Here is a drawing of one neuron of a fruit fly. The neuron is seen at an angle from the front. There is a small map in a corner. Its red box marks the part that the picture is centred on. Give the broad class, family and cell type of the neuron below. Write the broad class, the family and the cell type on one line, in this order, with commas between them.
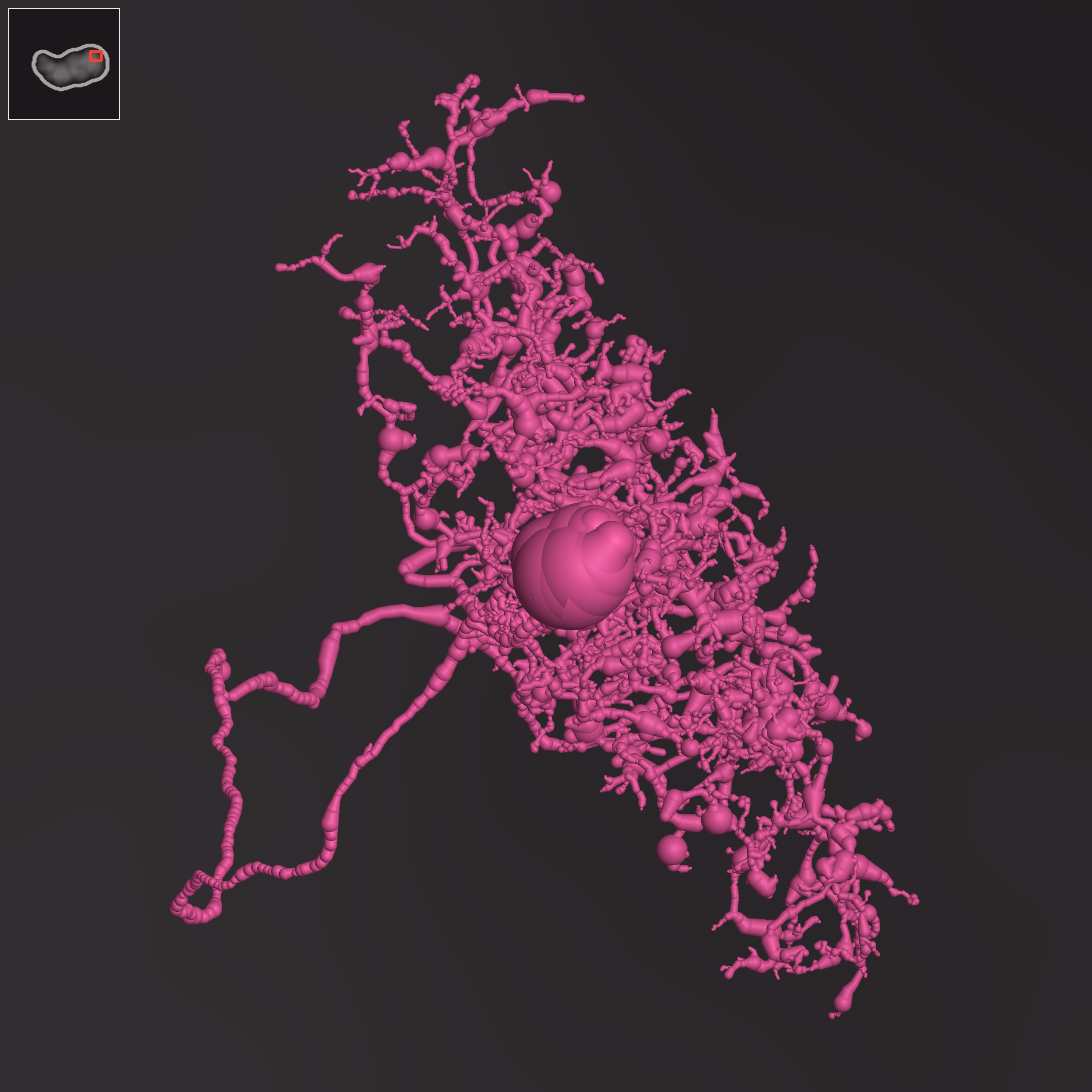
optic-lobe intrinsic neuron, Pm, Pm5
